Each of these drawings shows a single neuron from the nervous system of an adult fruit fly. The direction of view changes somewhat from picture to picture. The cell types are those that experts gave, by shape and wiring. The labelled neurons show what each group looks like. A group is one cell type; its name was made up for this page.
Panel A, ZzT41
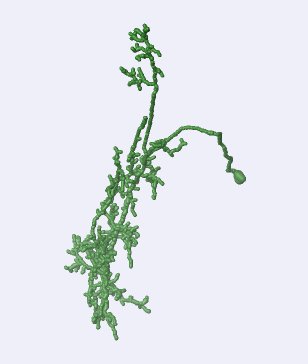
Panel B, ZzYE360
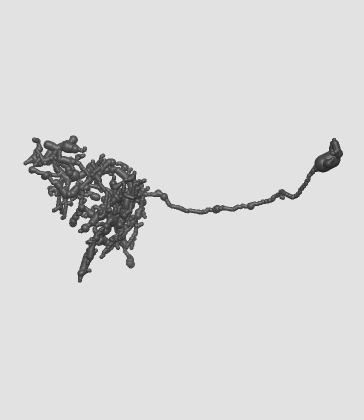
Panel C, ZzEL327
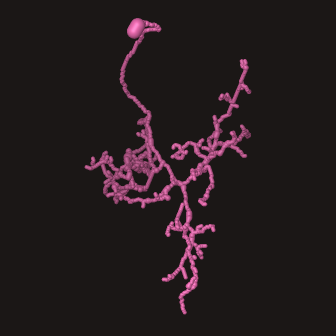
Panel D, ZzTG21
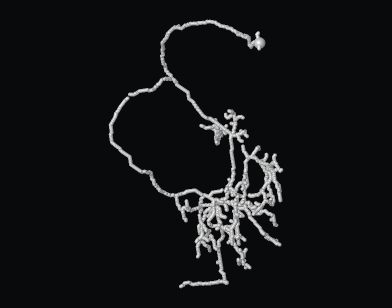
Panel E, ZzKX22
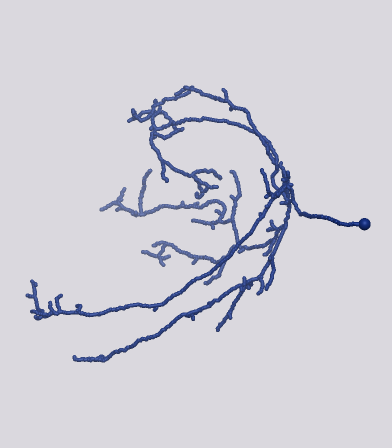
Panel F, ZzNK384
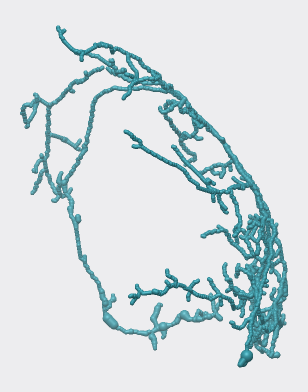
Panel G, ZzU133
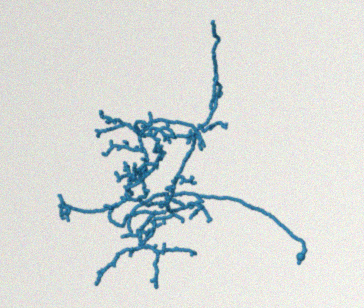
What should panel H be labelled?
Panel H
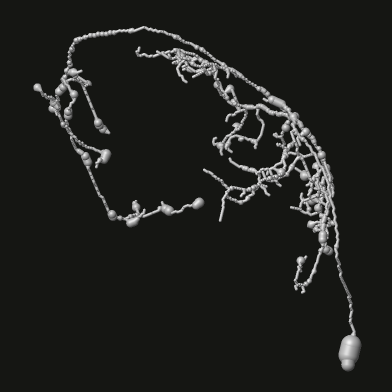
ZzNK384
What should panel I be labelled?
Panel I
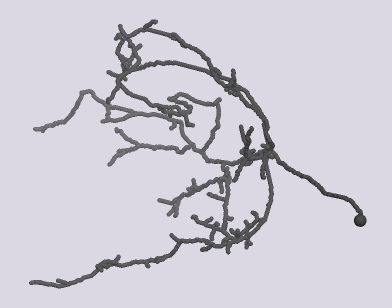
ZzKX22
